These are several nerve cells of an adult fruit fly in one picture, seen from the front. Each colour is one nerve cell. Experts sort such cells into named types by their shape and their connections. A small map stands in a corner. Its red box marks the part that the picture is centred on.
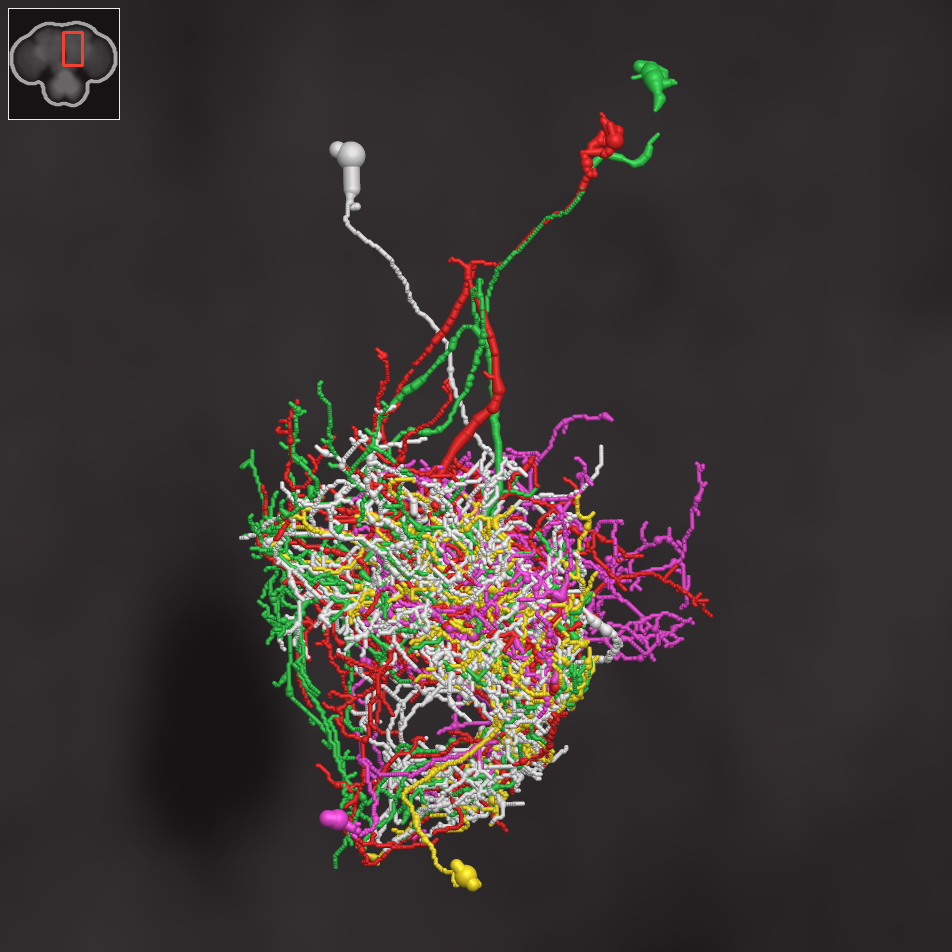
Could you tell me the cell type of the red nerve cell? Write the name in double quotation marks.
"LAL016"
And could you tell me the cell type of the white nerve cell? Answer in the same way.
"PPM1205"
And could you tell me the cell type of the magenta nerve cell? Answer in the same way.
"LAL099"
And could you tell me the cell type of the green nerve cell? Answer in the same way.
"LAL015"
